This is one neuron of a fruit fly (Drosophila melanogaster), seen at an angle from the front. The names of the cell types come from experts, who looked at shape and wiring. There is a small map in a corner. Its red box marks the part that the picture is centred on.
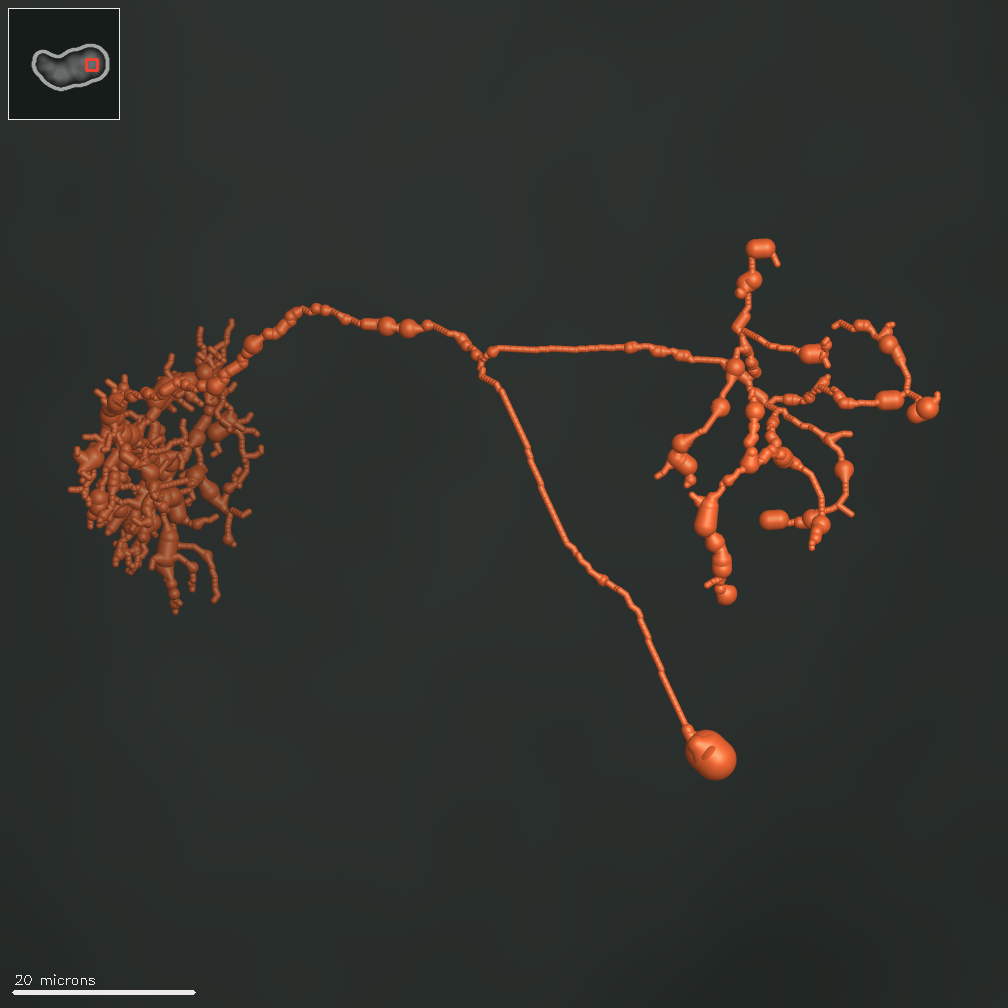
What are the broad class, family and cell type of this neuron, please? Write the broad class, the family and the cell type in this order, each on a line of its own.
visual projection neuron
hemilineage VPNv1
LC17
